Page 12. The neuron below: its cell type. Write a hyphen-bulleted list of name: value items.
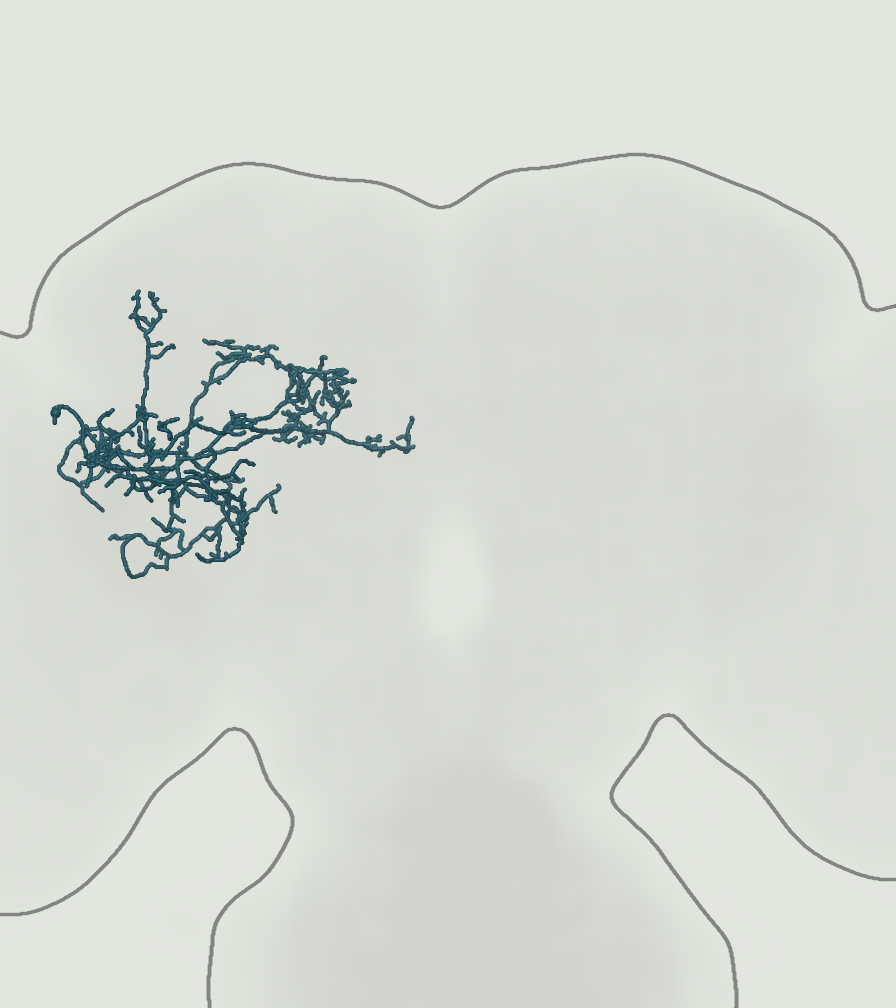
- cell type: CB3450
